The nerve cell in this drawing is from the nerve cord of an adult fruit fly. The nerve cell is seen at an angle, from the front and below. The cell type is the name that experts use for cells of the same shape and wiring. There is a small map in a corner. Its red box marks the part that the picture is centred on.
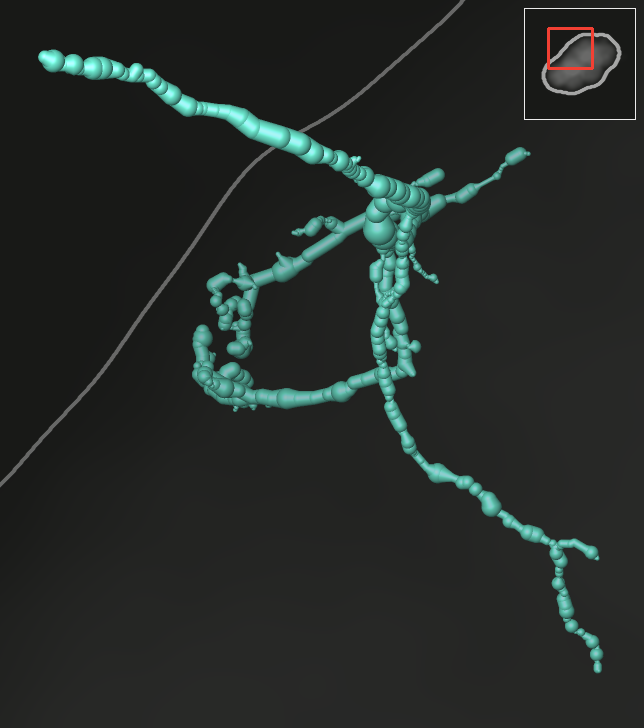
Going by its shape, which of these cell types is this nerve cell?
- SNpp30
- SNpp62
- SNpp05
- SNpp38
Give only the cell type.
SNpp38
